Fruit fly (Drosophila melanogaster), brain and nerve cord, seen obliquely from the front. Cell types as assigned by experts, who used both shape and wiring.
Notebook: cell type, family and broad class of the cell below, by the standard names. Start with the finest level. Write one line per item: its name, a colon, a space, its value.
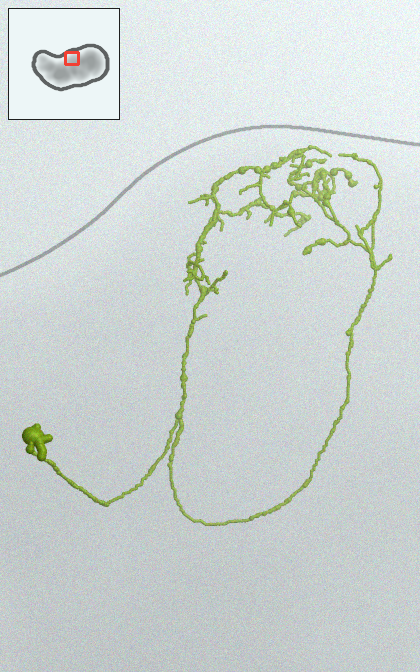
cell type: CB1392
family: hemilineage SLPal1
broad class: central-brain intrinsic neuron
